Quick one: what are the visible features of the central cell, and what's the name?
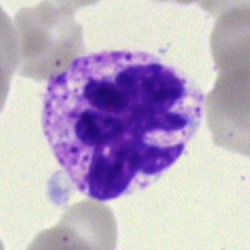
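Seen here is a roughly round cell with a smooth edge. Its nucleus is divided into several lobes, none of them showing a nucleolus. Small purple granules are scattered throughout the cytoplasm. This cell is a basophil.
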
